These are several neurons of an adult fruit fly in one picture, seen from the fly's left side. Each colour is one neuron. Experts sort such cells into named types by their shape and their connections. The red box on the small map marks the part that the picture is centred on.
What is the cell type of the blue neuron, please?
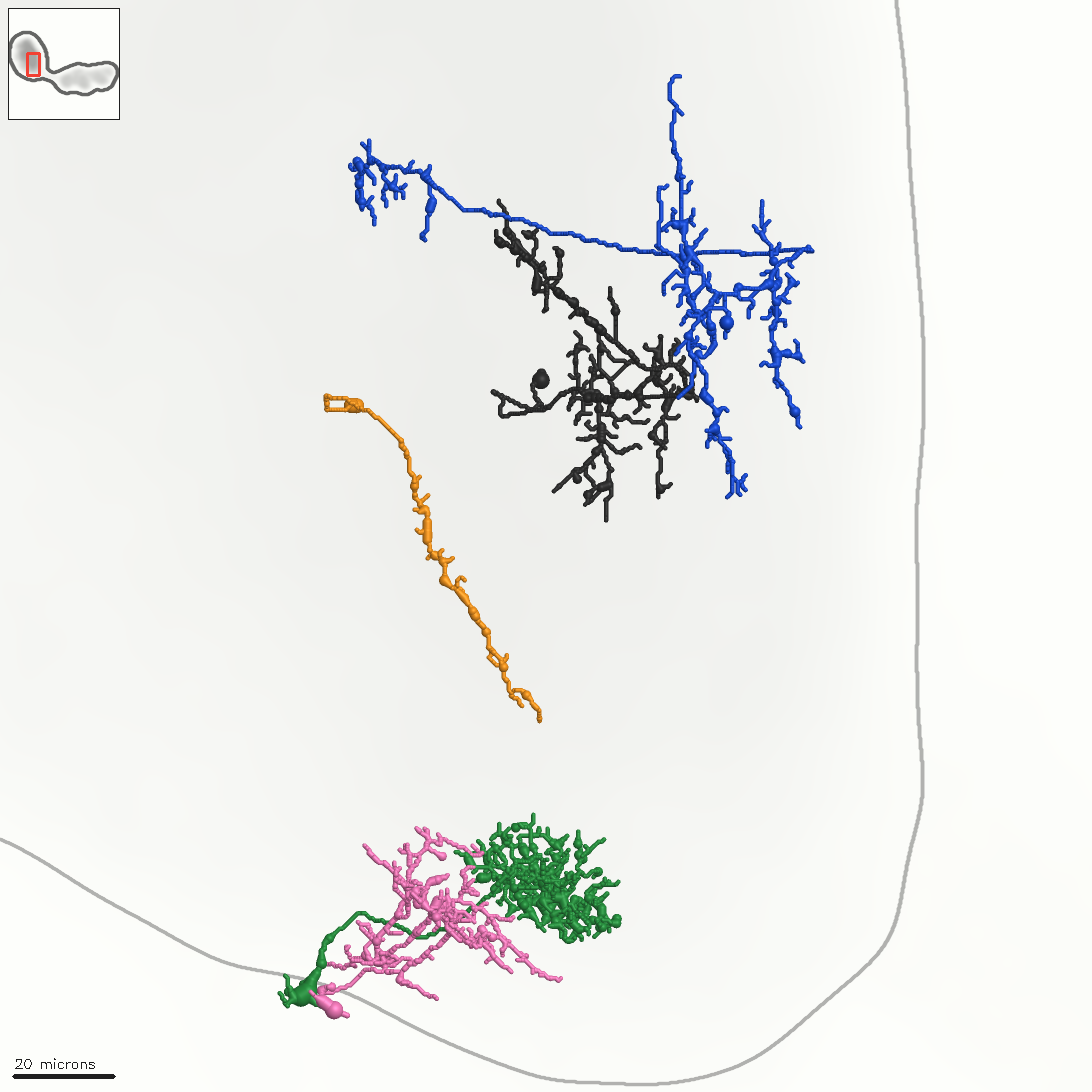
Tm16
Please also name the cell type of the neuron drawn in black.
TmY13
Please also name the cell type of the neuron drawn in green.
Dm12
